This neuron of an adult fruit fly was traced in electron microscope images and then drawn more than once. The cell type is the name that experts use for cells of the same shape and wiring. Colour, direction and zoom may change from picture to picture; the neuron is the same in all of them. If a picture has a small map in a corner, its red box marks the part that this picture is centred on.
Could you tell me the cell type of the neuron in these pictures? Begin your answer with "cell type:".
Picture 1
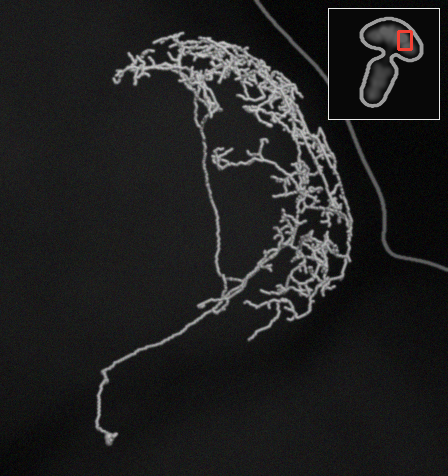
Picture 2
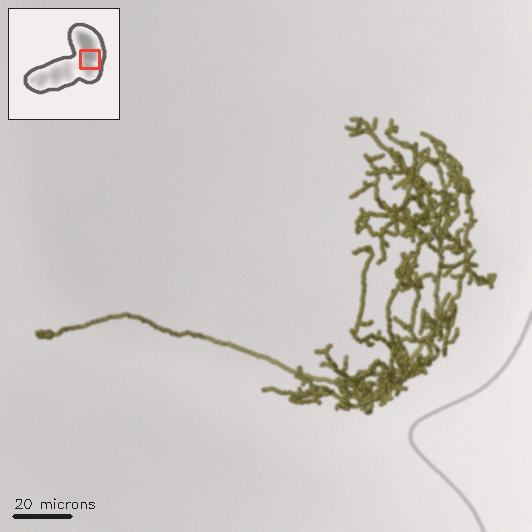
cell type: AVLP558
